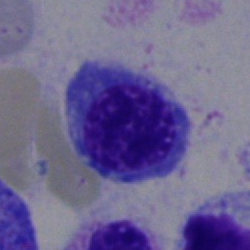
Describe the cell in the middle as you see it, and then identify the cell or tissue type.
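The cytoplasm is deep blue, forming a rim that is widest on the upper-left side. Chromatin is coarse and clumped, with small paler spaces between the clumps. The outline is rounded and fairly smooth. This is an erythroblast.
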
